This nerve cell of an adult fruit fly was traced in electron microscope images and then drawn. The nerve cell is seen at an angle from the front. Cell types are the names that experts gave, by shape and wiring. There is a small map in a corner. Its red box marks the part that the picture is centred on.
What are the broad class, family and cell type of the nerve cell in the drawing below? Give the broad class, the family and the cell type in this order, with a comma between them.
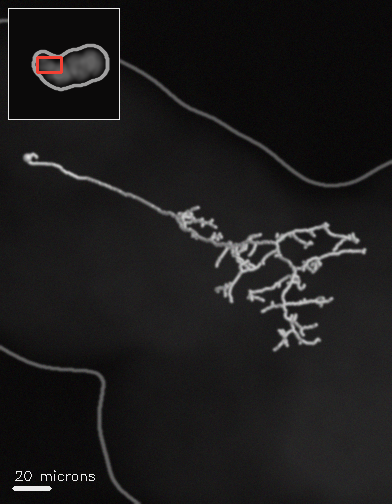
nerve-cord intrinsic neuron, hemilineage 03B, IN03B055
